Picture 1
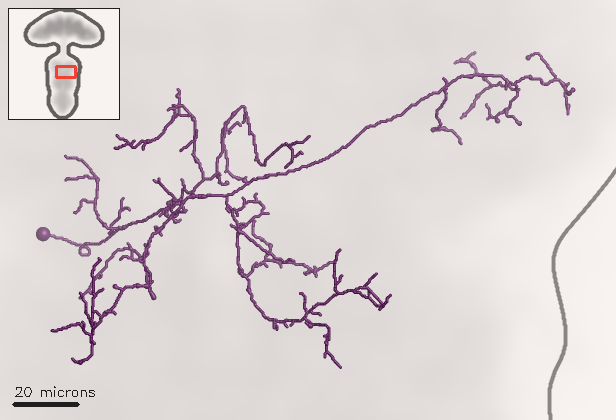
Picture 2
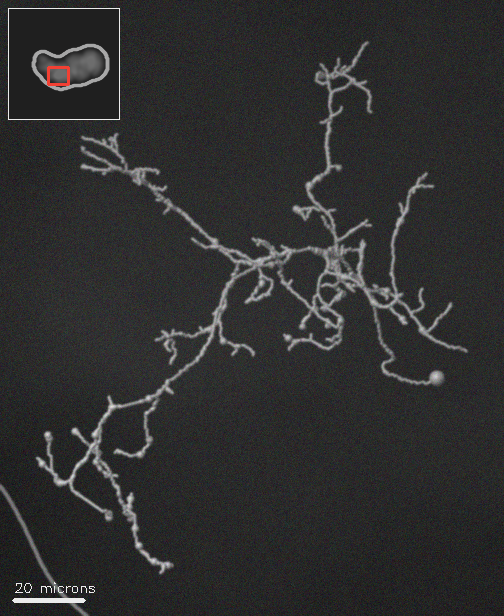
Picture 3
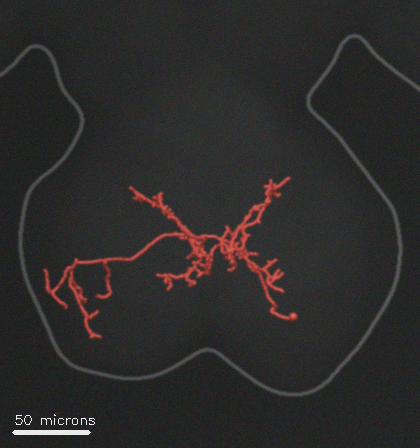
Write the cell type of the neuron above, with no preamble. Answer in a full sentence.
The cell type is IN12B069.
